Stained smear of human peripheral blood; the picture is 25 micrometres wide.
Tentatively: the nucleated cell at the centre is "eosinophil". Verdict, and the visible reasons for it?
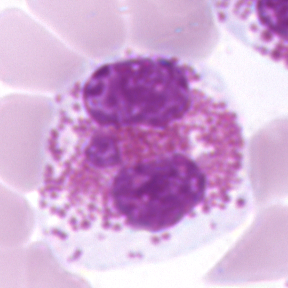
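Eosinophil is the right name for this cell. Coarse, round, reddish-pink granules pack its cytoplasm, and they are of fairly even size throughout.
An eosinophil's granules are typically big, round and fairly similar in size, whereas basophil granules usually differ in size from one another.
The even granules thus speak for eosinophil and against basophil. The chromatin is dense and stains dark purple, and no nucleoli are visible.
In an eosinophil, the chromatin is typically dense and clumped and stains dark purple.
Between the granules the cytoplasm is pale and almost colourless.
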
